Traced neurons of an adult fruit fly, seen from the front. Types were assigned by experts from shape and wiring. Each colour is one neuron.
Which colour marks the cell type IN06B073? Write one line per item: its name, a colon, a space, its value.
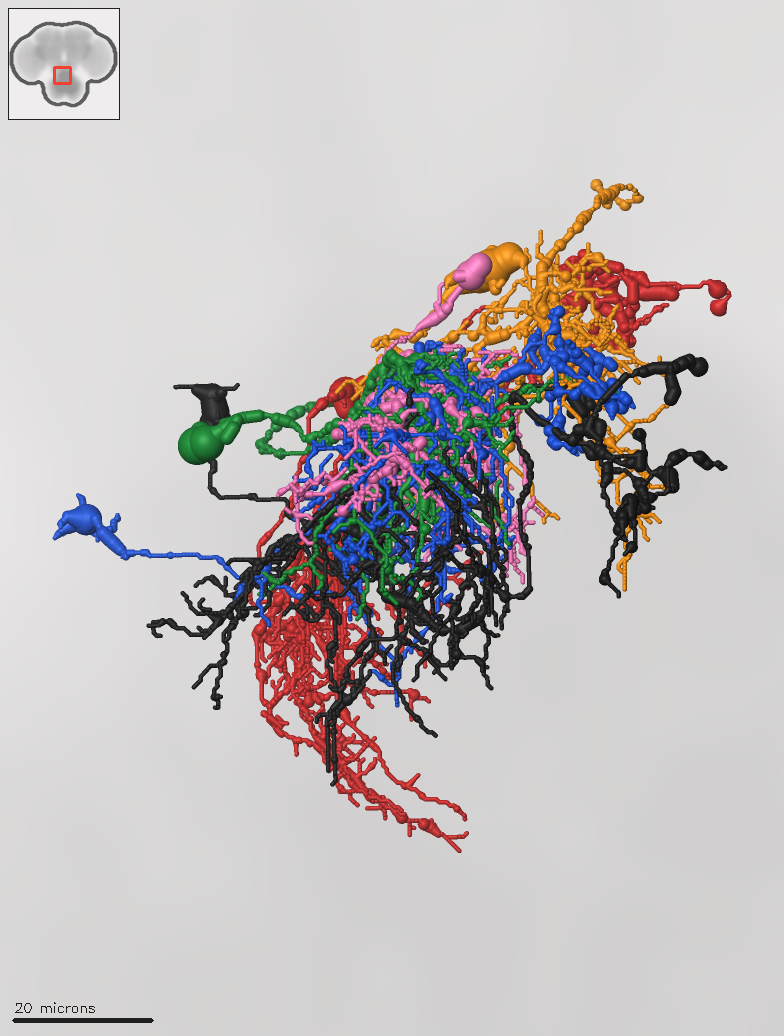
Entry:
colour: black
